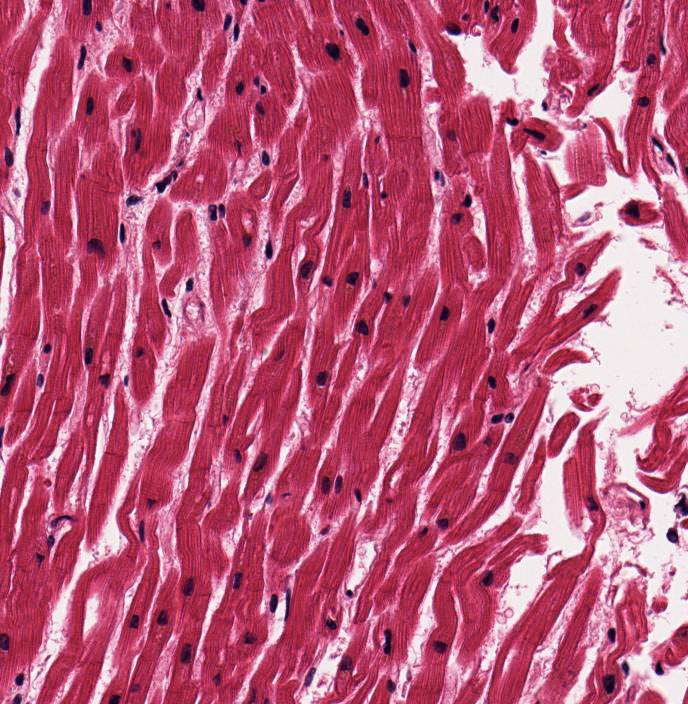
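Atrial appendage of the heart. Muscle fibres, many branching and joining neighbours. Single oval nucleus per cell, central in the fibre. Cytoplasm deeply eosinophilic, with fine cross-striations. Small dark slender interstitial nuclei in the thin pale spaces between fibres.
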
